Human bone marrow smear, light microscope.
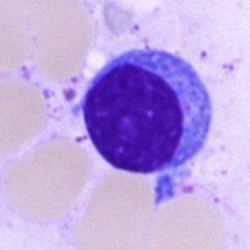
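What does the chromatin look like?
It is dark purple and dense.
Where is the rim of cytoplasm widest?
On the right side of the cell; the cytoplasm shows no granules.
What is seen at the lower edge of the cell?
A small blue cytoplasmic bleb sticks out there.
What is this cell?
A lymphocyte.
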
